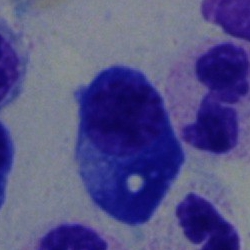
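Plasma cell at the centre of a stained human bone marrow smear under the light microscope. First, the nuclear chromatin is dark and dense. Second, the cytoplasm is deep blue, with one clear, round vacuole in its lower part. Last, a small knob juts out from the upper left edge of the cell.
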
